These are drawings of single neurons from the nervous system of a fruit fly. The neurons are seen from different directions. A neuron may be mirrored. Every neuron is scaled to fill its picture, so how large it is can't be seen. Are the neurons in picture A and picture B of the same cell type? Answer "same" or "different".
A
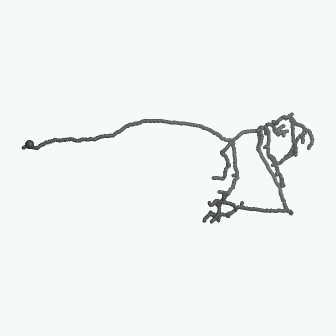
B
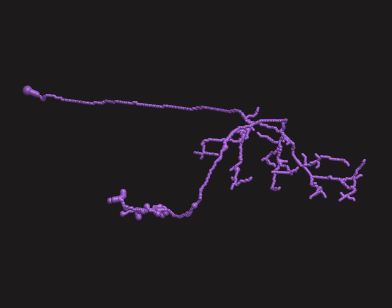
different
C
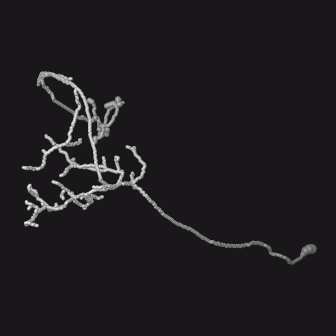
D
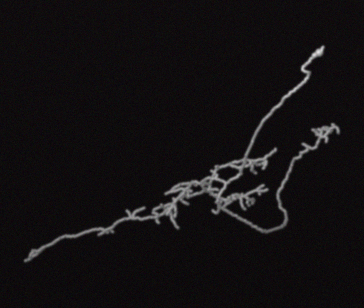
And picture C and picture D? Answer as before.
different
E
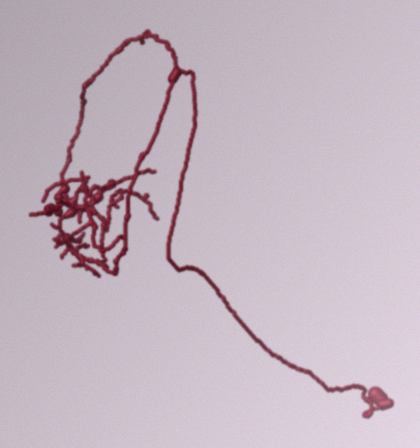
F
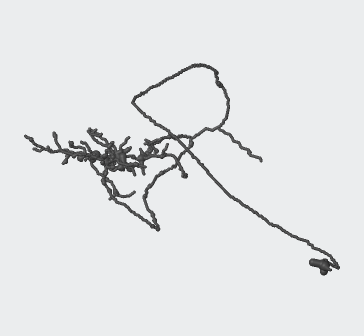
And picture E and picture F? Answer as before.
same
